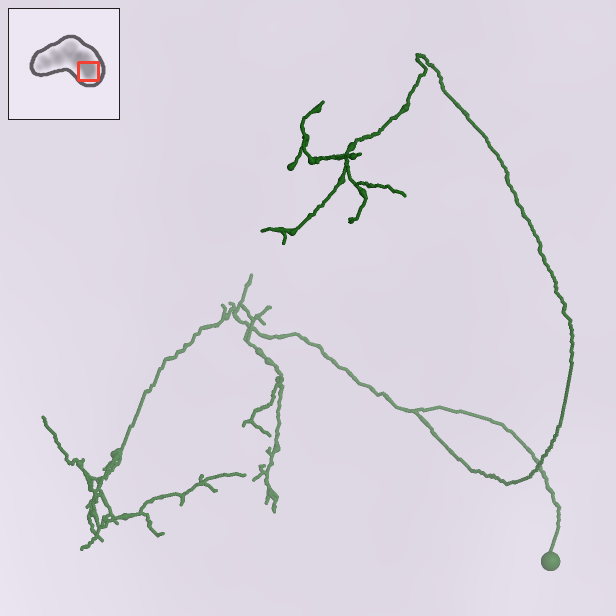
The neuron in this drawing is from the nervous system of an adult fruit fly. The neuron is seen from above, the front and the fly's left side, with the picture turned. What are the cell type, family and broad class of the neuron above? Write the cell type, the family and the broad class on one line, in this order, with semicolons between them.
PLP048; hemilineage SLPa&l1_lateral; central-brain intrinsic neuron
